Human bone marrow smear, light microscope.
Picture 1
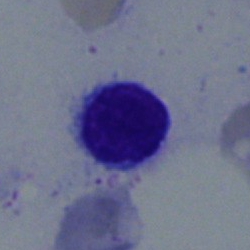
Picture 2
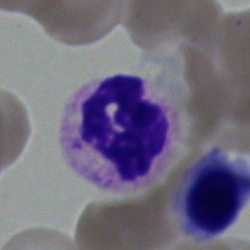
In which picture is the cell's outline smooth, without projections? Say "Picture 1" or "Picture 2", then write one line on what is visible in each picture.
Picture 2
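In picture 1: The left edge of the cell is fuzzy with small irregular projections.
In picture 2: The cell outline is round and smooth.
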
